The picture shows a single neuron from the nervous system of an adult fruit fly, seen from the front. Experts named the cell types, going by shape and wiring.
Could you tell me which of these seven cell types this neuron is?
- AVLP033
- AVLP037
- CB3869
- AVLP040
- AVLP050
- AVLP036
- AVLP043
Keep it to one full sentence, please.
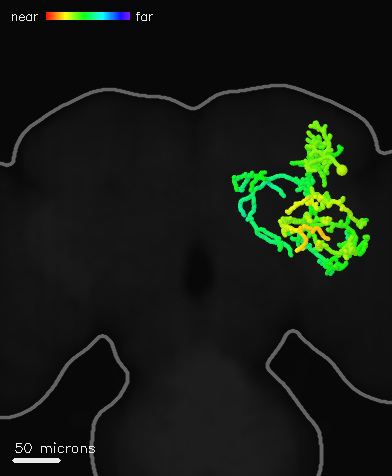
This neuron carries the cell type designation AVLP040.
